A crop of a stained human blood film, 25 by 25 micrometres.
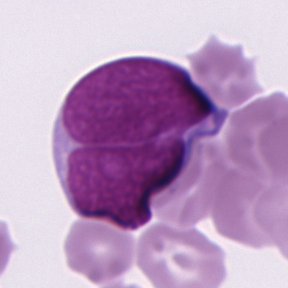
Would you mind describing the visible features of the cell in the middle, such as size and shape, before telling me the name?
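First, size: the cell is about 15 micrometres across; its nucleus, about 15 by 12 micrometres, fills about 80% of its area. Second, shape: a straight horizontal groove splits the nucleus into upper and lower parts; the lower edge has a small notch toward its right end. Third, chromatin: finely stippled, evenly spread, no coarse dark clumps. A faint pale rounded area lies within the lower part. Last, the name: myeloblast.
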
